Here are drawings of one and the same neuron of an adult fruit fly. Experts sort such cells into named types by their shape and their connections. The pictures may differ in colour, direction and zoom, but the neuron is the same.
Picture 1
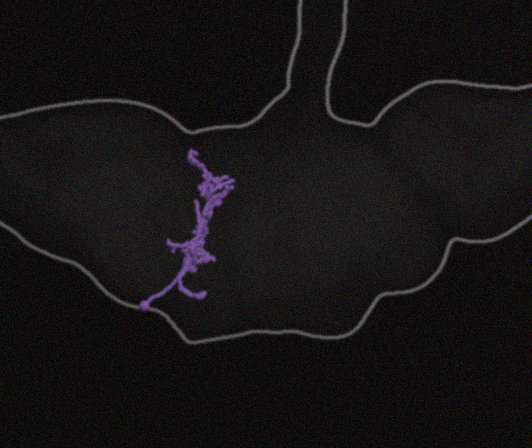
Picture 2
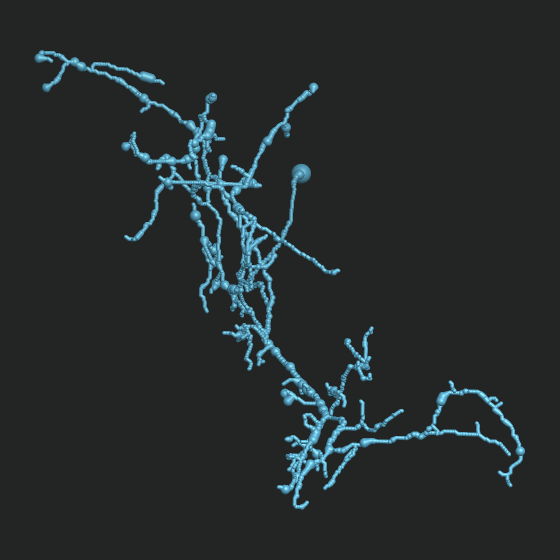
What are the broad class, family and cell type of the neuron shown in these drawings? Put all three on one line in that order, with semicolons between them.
central-brain intrinsic neuron; hemilineage LALa1_anterior; LAL059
